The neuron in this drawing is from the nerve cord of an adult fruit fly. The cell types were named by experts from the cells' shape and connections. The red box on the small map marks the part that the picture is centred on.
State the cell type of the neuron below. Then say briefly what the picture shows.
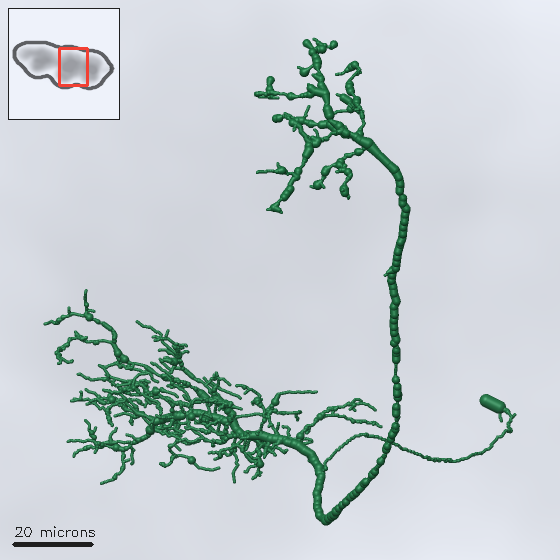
The cell type is IN01A038. Its broad class is nerve-cord intrinsic neuron. By the scale bar it is about 130 microns tall in this view. In this view it is about as wide as it is tall.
